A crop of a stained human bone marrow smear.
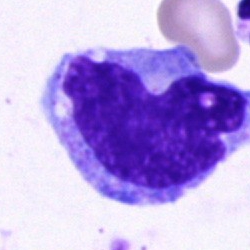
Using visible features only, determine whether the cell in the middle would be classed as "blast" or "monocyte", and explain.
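Monocyte, not blast. Nucleus irregular and folded; deep notch in its upper edge. Nucleus fills most of the cell; moderate rim of cytoplasm around it. Cytoplasm pale greyish blue. A few small pale clear spots in the cytoplasm at the left edge of the cell.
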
